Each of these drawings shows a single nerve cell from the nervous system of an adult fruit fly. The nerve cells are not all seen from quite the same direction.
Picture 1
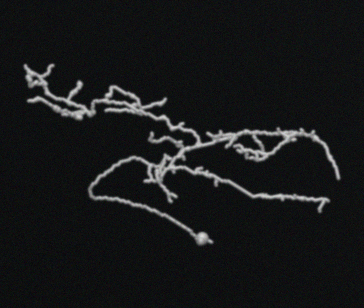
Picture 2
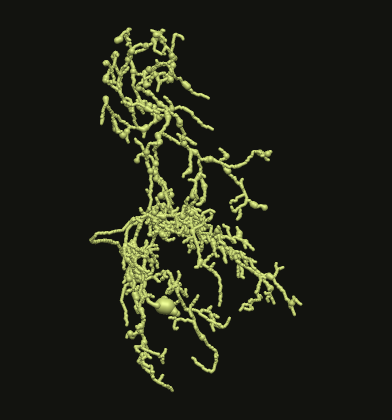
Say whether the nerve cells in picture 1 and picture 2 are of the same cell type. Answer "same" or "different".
different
